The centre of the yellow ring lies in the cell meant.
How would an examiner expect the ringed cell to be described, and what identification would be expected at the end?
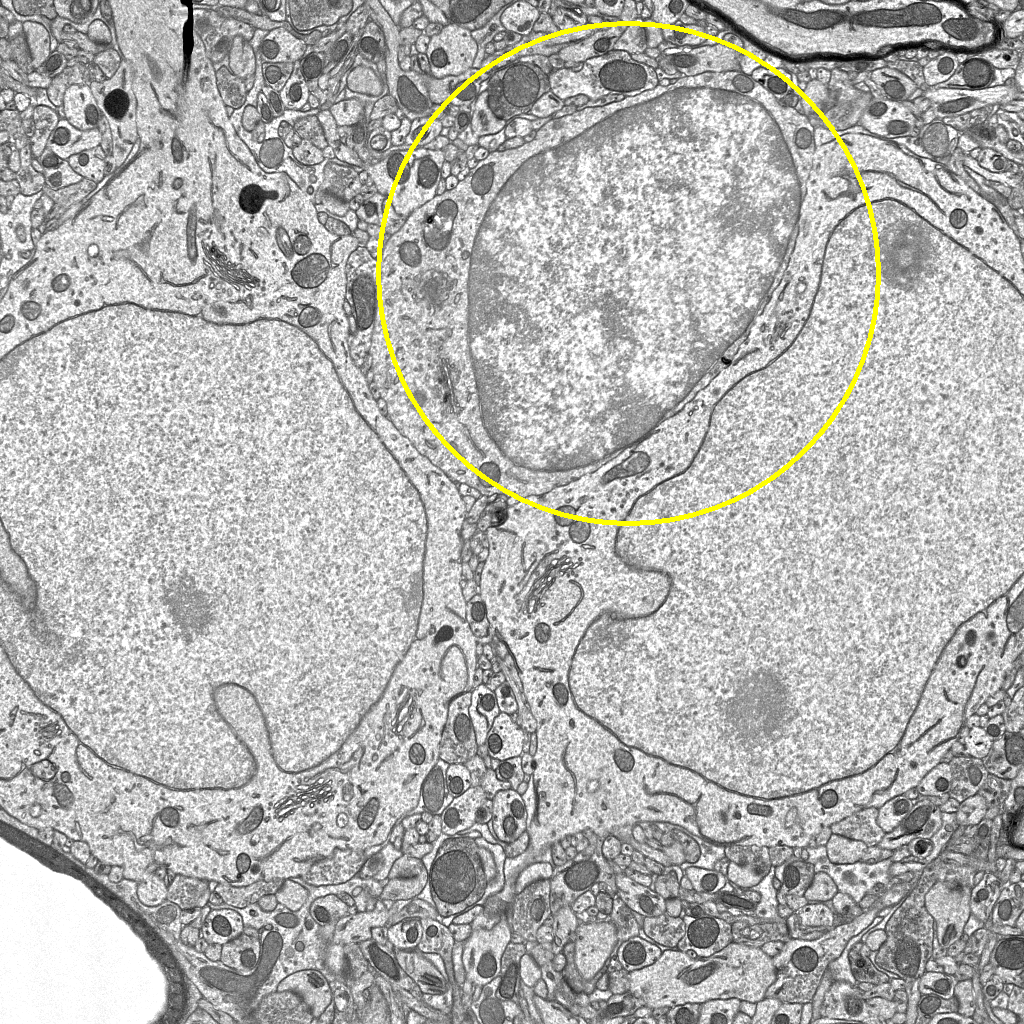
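Here the nucleus is a smooth oval, long axis running lower left to upper right, and all of it falls inside the ring. Dark irregular chromatin clumps are scattered through paler nucleoplasm. To its left, a small Golgi stack sits in the cytoplasm. That's an oligodendrocyte.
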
